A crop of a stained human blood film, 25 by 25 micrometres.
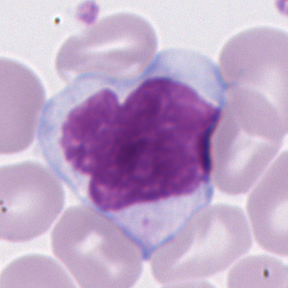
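Large granular lymphocyte in a stained smear of human peripheral blood, the nucleated cell at the centre. Look first at the nucleus: it sits off-centre, reaching the cell edge on the right, and it has a notch in its upper edge. It measures about 14 by 10 micrometres. The cytoplasm is plentiful, widest below the nucleus, and you will find no coarse granules in it.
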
